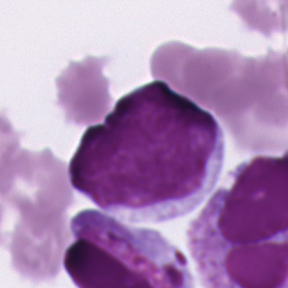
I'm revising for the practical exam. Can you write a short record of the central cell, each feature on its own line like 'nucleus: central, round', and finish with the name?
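Nucleus size: most of the cell
Nuclear outline: angular, irregular, with corners
Chromatin: dark purple, finely stranded, no large dense clumps
Cytoplasm: very pale, faintly stained
Name: myeloblast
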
